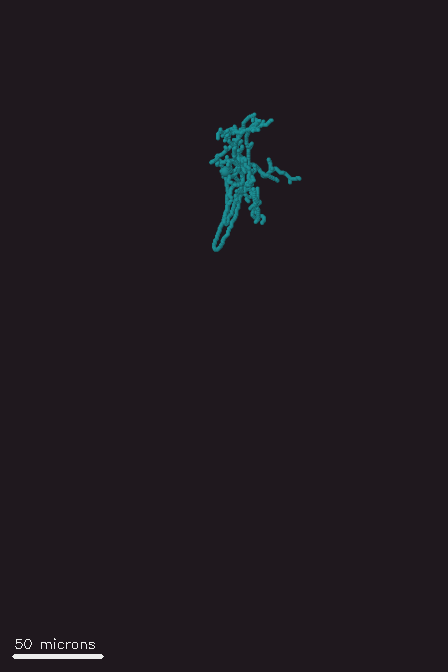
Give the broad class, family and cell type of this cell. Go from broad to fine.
central-brain intrinsic neuron; hemilineage VLPl4_dorsal; CB2862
